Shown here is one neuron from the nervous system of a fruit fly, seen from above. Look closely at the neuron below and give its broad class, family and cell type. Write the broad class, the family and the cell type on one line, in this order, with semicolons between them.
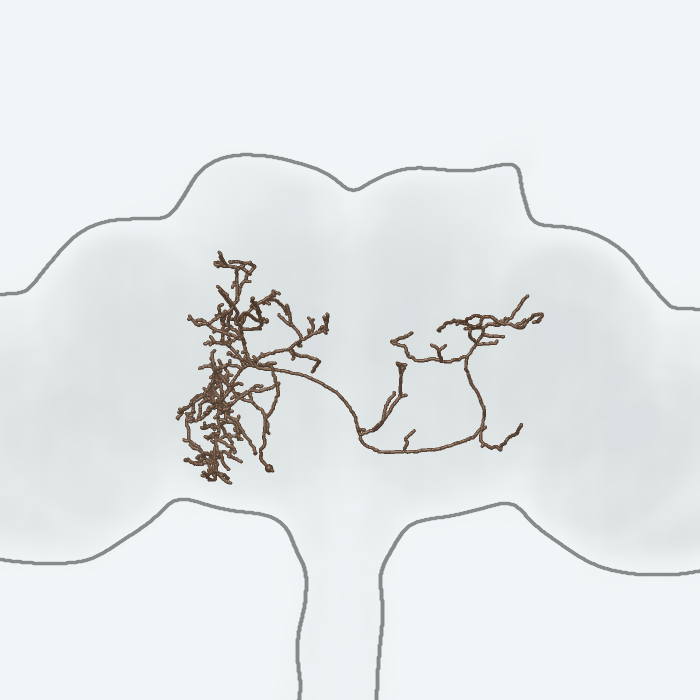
central-brain intrinsic neuron; hemilineage DM6_central1; LAL304m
